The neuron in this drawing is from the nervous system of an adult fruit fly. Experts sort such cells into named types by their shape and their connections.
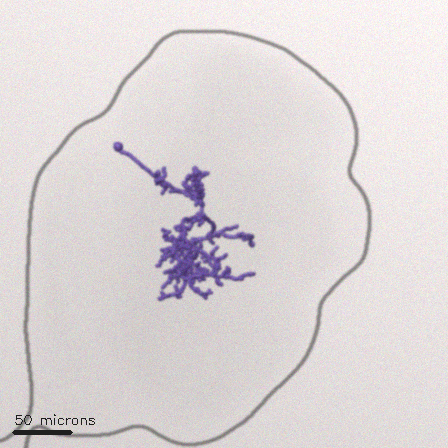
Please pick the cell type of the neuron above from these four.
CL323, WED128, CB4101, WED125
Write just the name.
WED125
